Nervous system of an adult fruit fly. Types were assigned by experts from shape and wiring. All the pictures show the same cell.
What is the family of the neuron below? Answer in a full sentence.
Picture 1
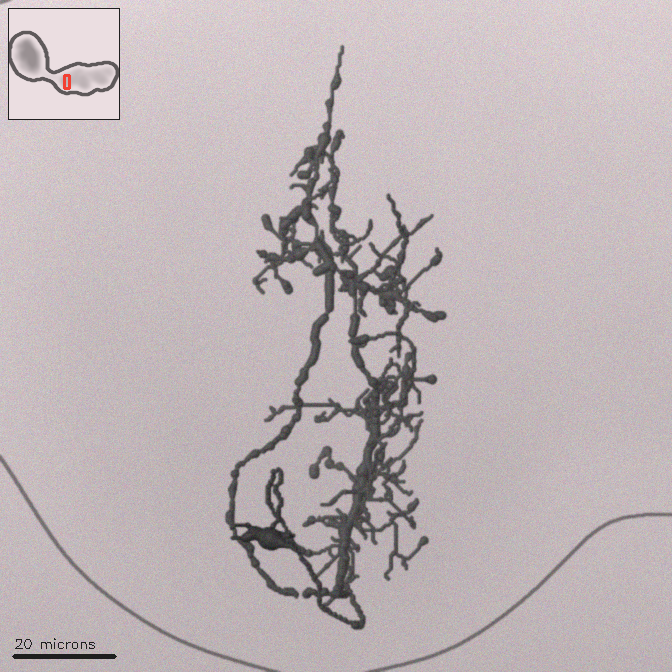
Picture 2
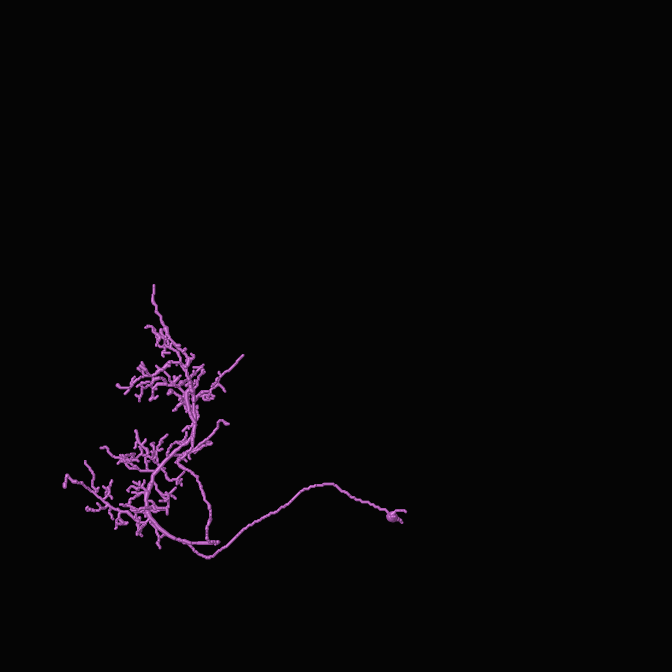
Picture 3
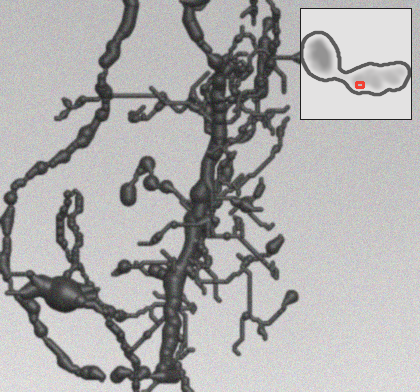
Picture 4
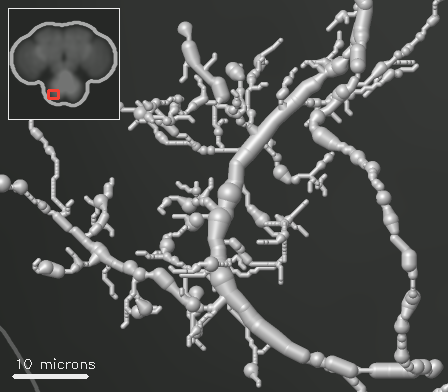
The family is hemilineage 13B.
